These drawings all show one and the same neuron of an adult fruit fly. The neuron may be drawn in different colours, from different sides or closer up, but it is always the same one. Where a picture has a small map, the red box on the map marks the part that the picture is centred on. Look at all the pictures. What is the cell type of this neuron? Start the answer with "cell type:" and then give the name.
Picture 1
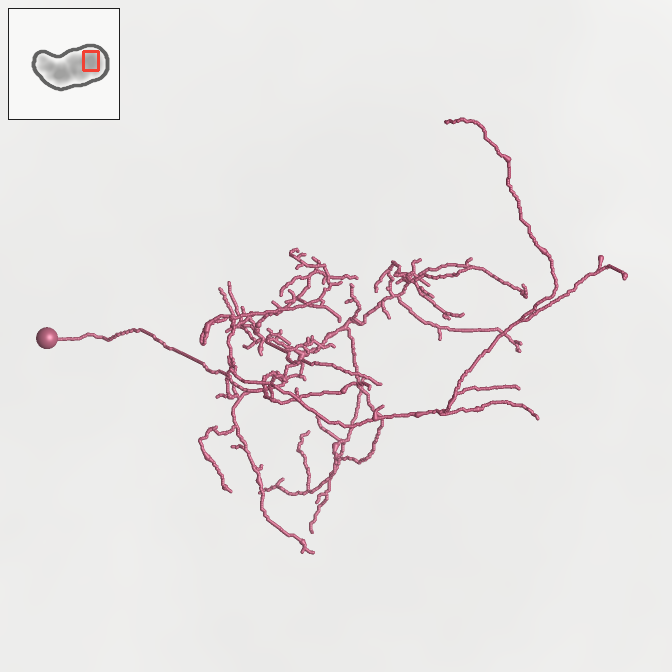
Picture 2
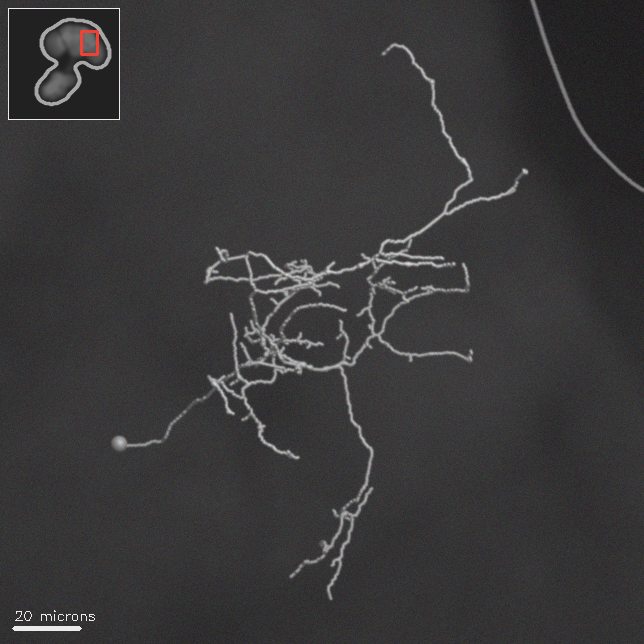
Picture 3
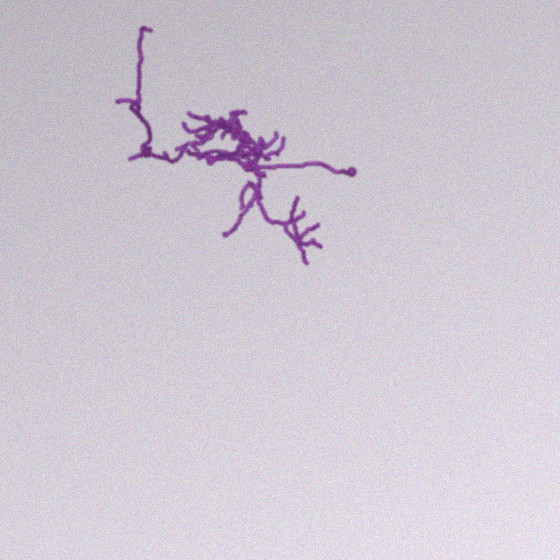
cell type: LoVP55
